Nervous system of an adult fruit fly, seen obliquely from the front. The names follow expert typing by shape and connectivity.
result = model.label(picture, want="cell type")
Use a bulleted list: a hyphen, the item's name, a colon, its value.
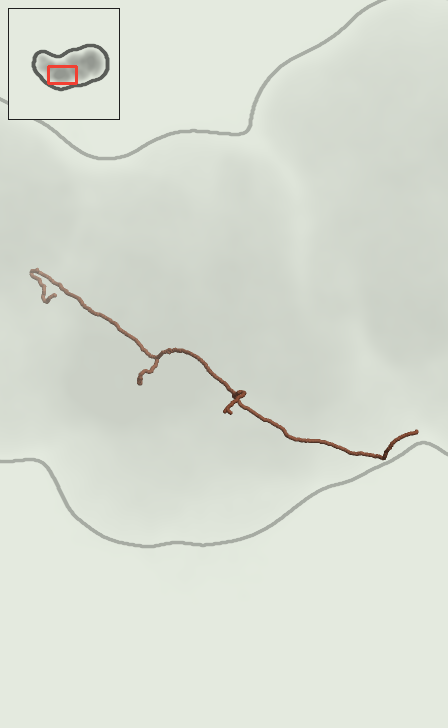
- cell type: SNpp18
